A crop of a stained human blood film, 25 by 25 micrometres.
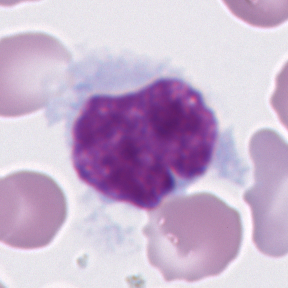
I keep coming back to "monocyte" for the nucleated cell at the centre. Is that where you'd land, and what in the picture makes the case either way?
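Fine, hair-like cytoplasmic projections fringe the cell, most plainly on its upper-left side, and its outer border is ragged and ill-defined rather than smooth. This is a hairy cell, not a monocyte. Its very pale greyish-blue cytoplasm shows no distinct granules.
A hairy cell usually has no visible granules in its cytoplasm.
The nucleus is about 13 by 11 micrometres, and a cell this large would suit either name.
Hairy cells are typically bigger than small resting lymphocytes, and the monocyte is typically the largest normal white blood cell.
A red cell presses against the lower-right side.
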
